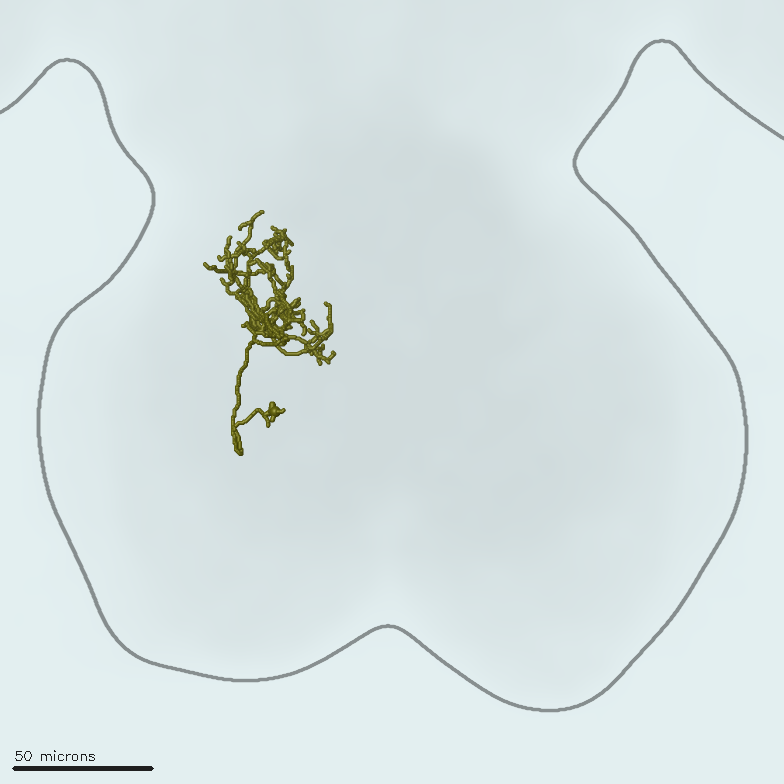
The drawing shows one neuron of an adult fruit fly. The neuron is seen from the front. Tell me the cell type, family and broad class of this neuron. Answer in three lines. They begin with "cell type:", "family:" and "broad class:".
cell type: IN16B100_b
family: hemilineage 16B
broad class: nerve-cord intrinsic neuron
